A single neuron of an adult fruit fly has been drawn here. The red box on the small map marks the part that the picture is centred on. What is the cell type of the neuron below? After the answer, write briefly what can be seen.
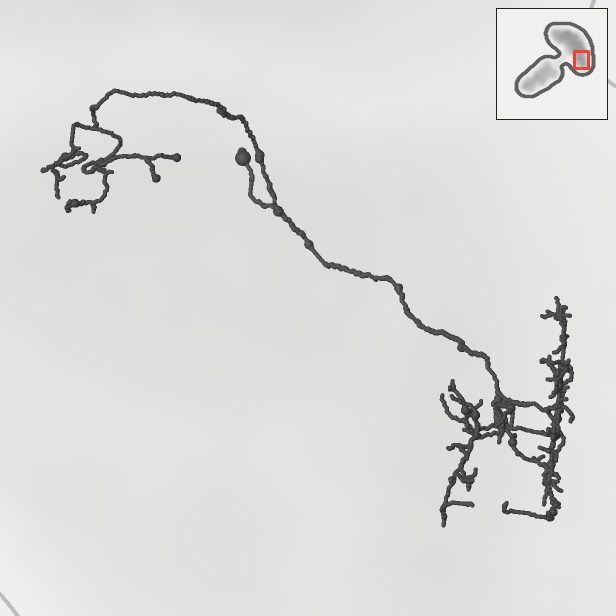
It is of cell type MeLo3a. Its broad class is optic-lobe intrinsic neuron. It is in the brain and does not reach the nerve cord. Its cell body lies at the top of the picture. Dozens of branch ends can be seen.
